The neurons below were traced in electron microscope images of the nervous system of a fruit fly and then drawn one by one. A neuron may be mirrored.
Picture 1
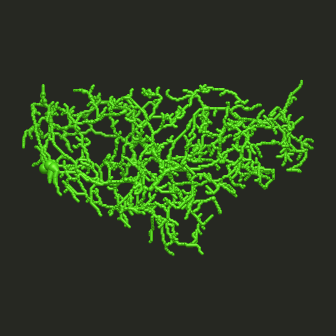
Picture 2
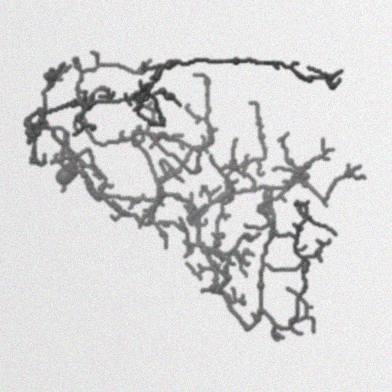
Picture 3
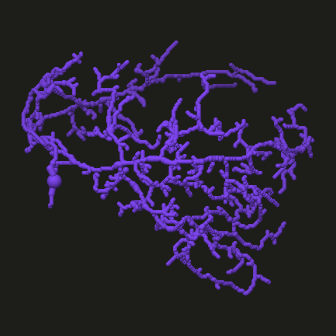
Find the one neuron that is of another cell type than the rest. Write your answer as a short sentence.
Picture 1 shows a neuron of another cell type.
